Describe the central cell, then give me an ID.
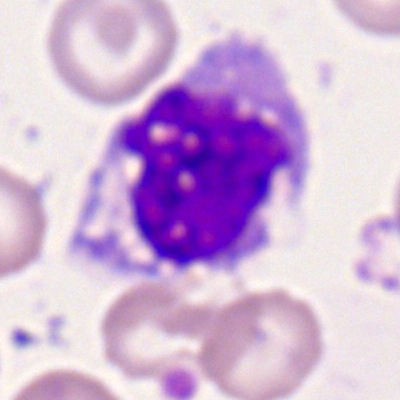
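Irregular outline, ragged edges. Small pale round spots over the nucleus. Small clear spaces in the cytoplasm on the left side; no distinct coloured granules. Monocyte.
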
